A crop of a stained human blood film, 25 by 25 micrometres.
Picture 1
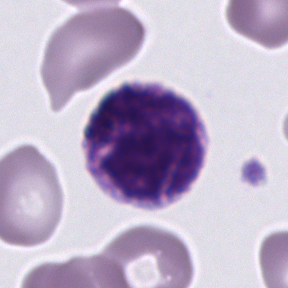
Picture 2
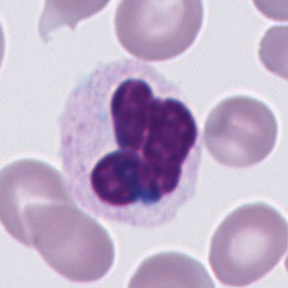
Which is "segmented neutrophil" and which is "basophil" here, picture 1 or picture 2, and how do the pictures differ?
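So, picture 1 is the basophil and picture 2 the segmented neutrophil. In picture 1, about 11 micrometres across, the cell is deep violet-purple throughout, dark purple material filling almost all of it with no wide pale rim of cytoplasm, and its surface looks coarse and clumpy; a few faint pinkish streaks lie near the left and lower edges.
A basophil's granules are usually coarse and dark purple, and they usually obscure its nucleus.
Picture 2 has its nucleus off-centre, with dense, dark purple, clumped chromatin, and the wider band of plentiful, pale pinkish-grey cytoplasm on the left. Its granules are fine and faint lilac.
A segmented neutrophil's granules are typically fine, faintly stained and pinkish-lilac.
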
